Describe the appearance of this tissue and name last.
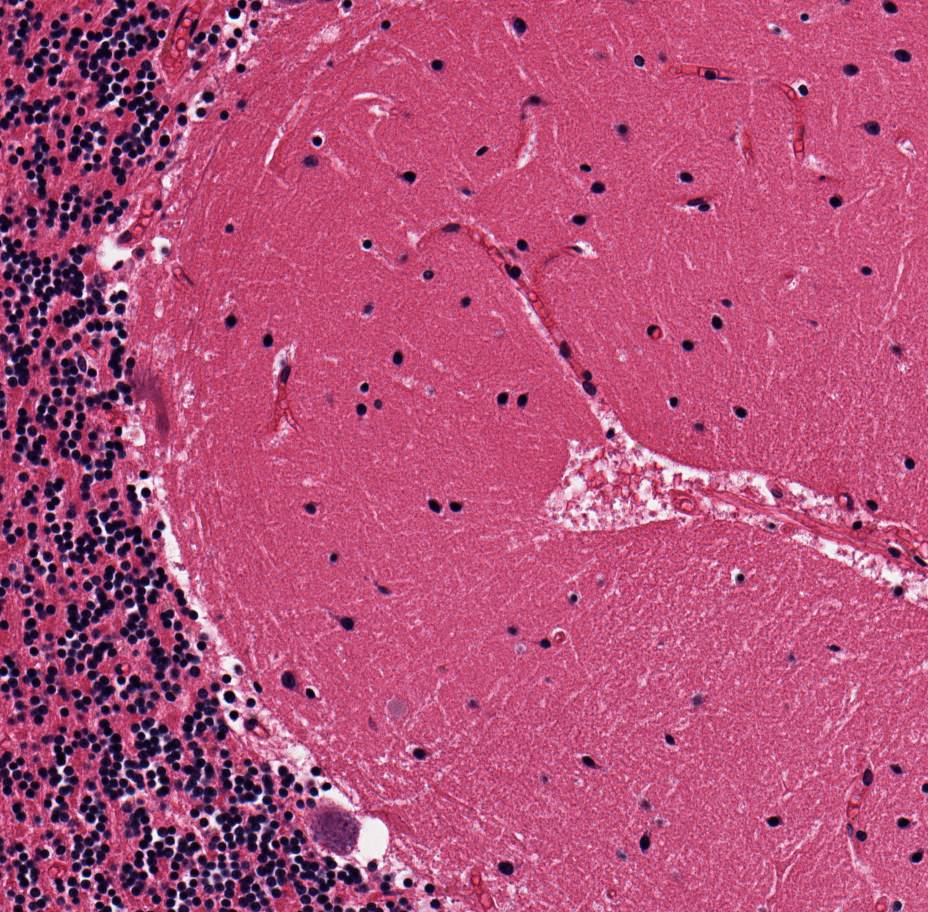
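On the left, a dense layer is crowded with small nuclei, uniform, round and darkly stained, with scant visible cytoplasm. To the right, filling most of the field, is pink fibrillary neuropil holding sparse, scattered small nuclei. Thin capillaries with elongated nuclei cross this neuropil at several points. The tissue is cerebellum.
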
